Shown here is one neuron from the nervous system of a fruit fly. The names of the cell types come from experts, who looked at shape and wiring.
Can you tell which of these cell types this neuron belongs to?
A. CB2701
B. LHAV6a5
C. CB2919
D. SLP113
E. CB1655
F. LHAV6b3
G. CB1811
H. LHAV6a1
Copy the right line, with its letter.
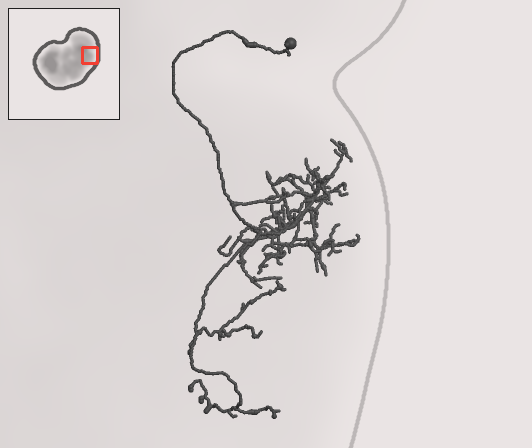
A. CB2701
